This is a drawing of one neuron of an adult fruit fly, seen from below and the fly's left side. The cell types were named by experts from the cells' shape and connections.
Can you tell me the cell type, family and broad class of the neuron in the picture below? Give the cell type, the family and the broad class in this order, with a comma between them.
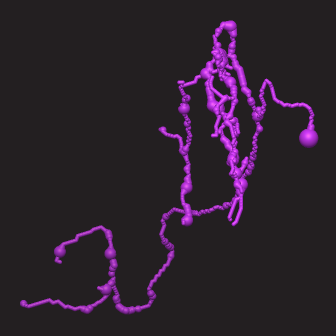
LLPC2, LLPC, visual projection neuron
